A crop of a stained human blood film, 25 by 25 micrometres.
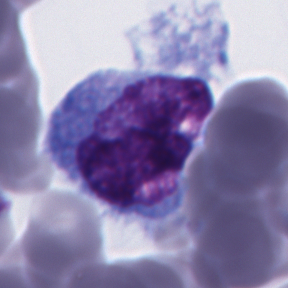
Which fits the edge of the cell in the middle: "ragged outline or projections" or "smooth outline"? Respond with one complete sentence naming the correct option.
The edge of this cell is rough.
